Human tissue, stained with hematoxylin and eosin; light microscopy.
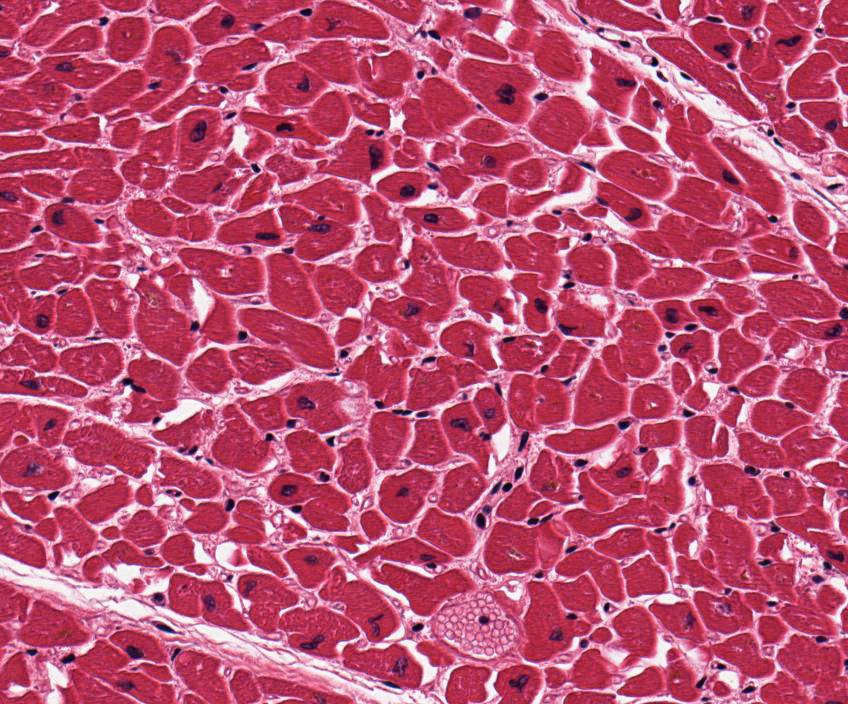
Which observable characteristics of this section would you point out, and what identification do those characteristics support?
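Muscle fibres fill the whole field, mostly cut in cross section. Any nucleus visible in a fibre is single and lies near the fibre's centre. The cytoplasm of the fibres stains a deep, even red. A small round bundle of tiny pale circular profiles lies near the bottom centre. It is the left ventricle of the heart.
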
